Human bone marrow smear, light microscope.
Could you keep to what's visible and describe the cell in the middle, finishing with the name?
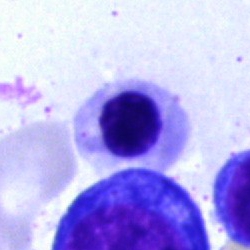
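The cell is round with a smooth edge. Its chromatin is very dark and dense, with almost no pale areas, and no nucleoli are visible. A moderate rim of pale greyish-blue cytoplasm surrounds the nucleus on every side. The cell is an erythroblast.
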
